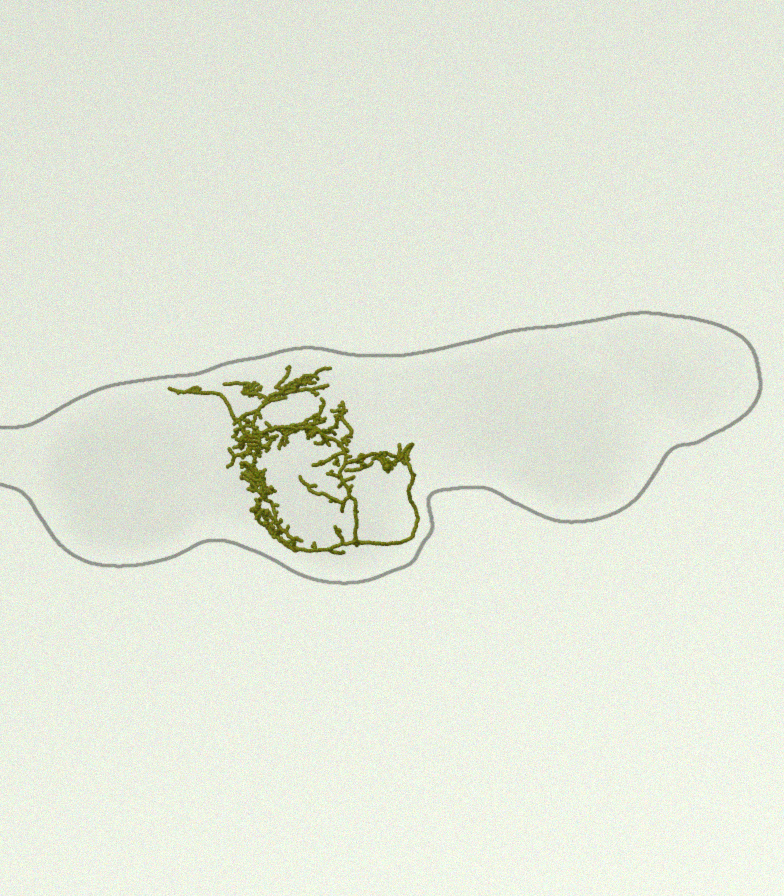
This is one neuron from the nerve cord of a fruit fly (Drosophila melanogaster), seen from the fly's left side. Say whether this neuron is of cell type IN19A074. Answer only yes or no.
no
